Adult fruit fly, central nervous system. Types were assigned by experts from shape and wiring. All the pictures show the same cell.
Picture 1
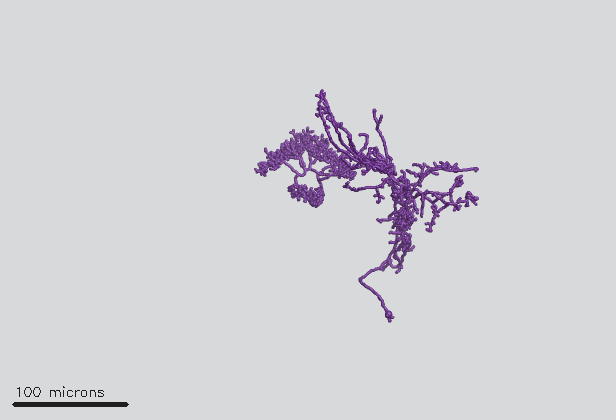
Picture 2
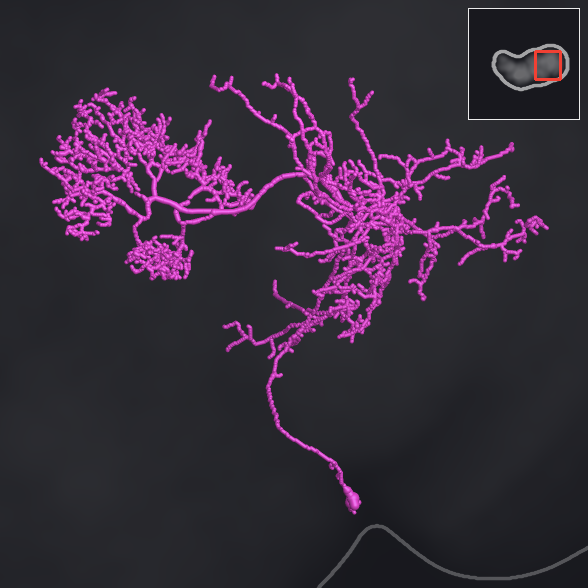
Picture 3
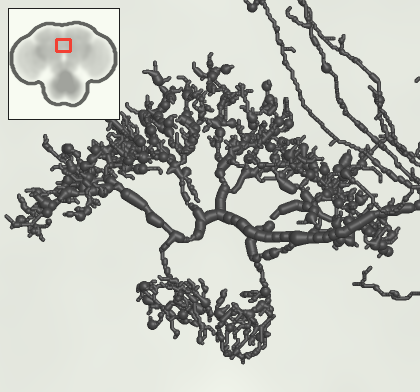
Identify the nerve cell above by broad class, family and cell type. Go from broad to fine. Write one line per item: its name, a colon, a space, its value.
broad class: central-brain intrinsic neuron
family: hemilineage LALv1_dorsal
cell type: FB4B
